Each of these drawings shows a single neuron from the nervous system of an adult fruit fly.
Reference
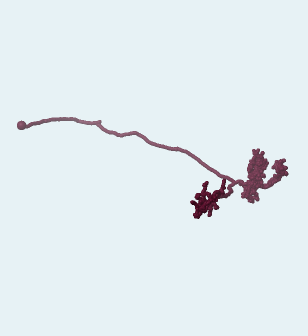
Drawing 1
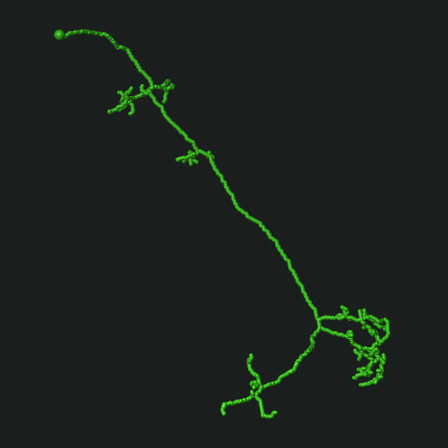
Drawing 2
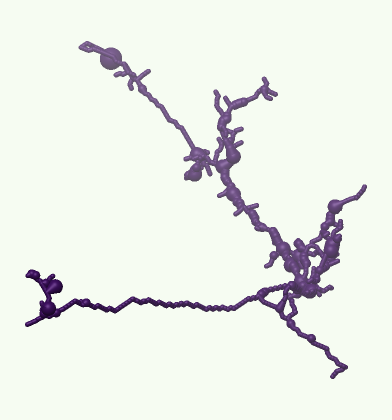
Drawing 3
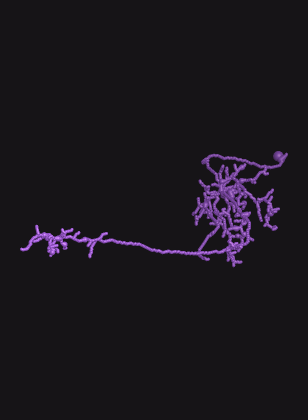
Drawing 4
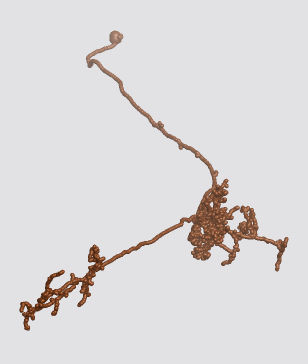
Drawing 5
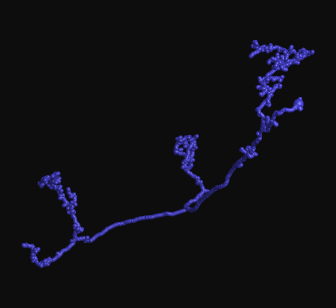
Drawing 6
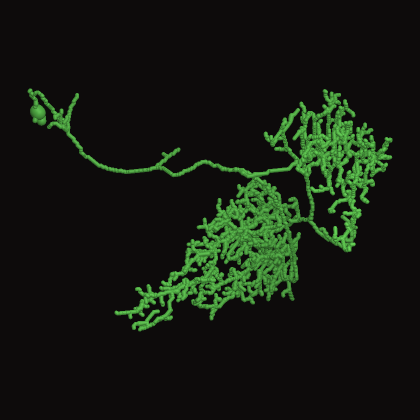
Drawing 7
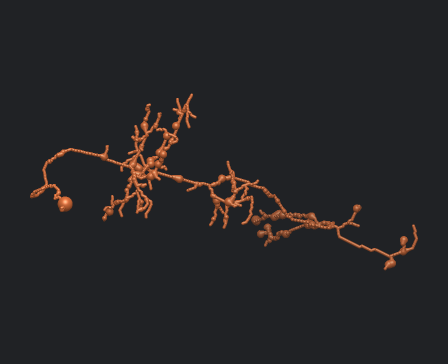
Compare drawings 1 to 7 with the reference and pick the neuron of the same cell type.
Drawing 4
